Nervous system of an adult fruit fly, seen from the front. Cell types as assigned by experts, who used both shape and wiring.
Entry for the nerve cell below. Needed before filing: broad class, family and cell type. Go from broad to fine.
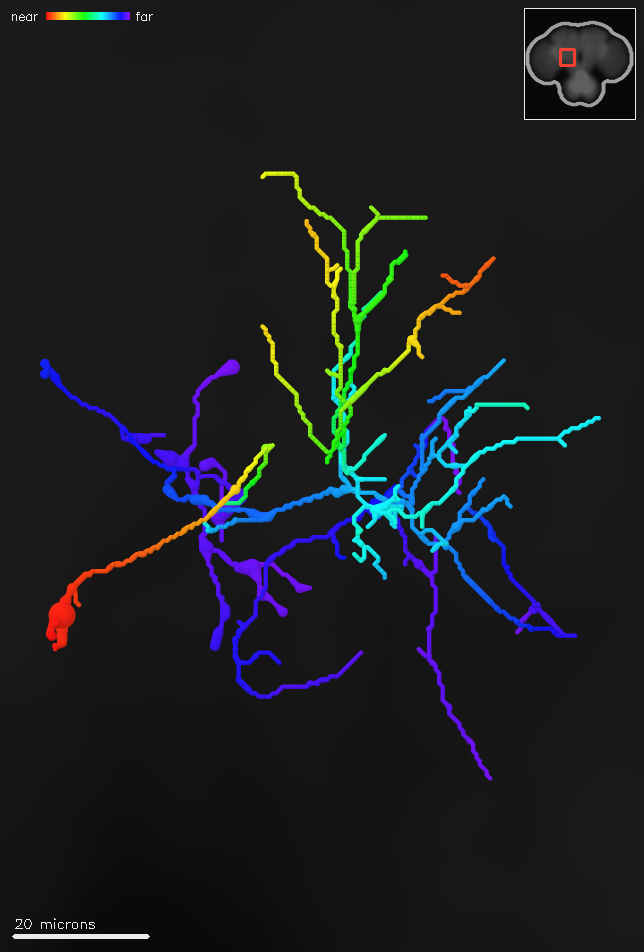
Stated: central-brain intrinsic neuron; hemilineage WEDa2; WED023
